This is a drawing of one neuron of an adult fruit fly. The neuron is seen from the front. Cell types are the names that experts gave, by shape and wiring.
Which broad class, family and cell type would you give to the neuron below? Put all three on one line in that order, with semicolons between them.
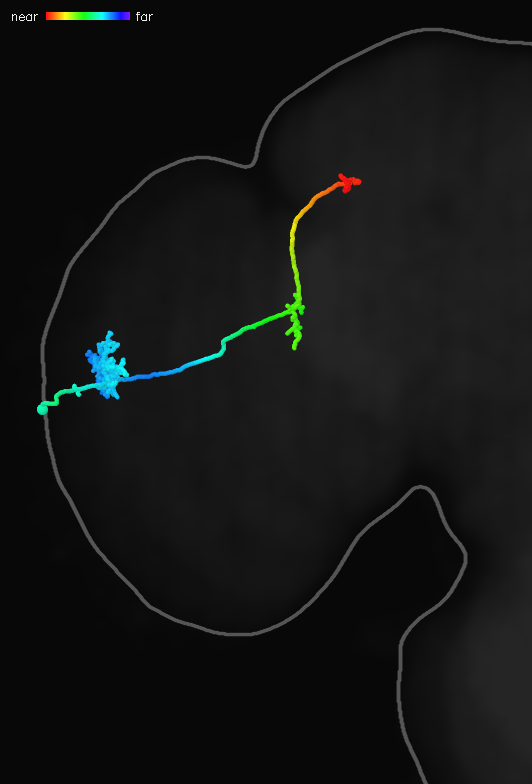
visual projection neuron; MeTu; MeTu4a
